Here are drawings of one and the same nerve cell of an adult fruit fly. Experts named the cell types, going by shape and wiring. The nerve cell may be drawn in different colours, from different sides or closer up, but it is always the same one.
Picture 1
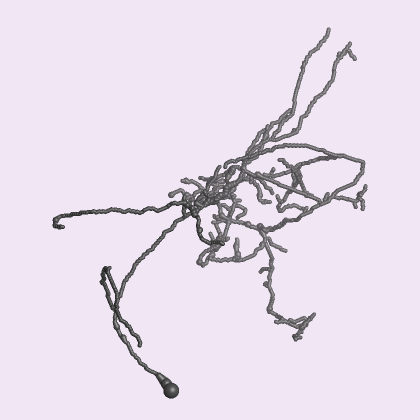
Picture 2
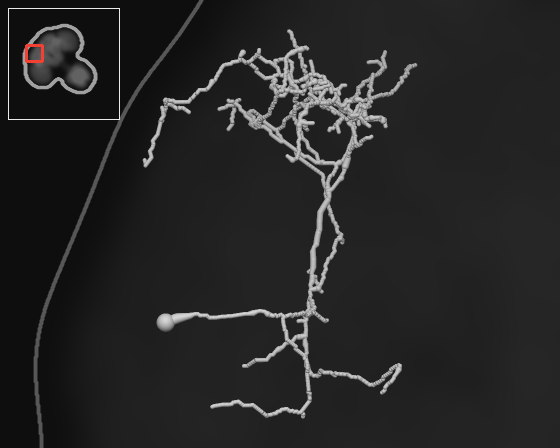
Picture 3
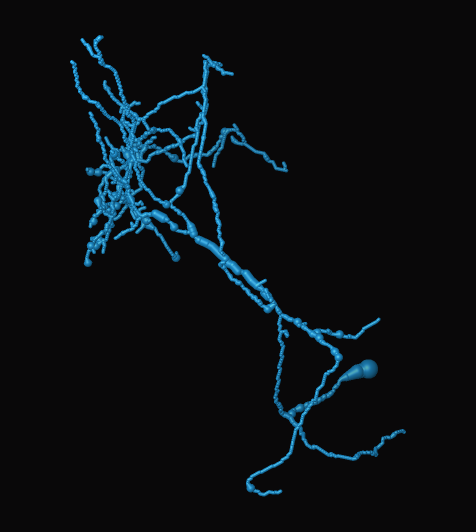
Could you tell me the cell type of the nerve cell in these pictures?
CB2398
